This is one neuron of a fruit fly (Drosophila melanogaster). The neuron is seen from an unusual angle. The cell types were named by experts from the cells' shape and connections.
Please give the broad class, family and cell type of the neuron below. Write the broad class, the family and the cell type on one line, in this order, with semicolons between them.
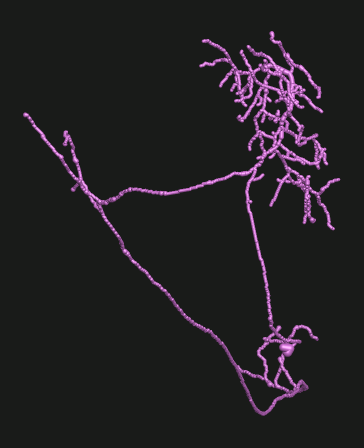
ascending neuron; hemilineage 07B; AN07B071_b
